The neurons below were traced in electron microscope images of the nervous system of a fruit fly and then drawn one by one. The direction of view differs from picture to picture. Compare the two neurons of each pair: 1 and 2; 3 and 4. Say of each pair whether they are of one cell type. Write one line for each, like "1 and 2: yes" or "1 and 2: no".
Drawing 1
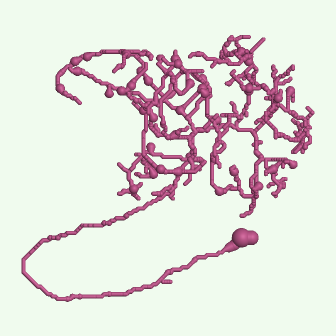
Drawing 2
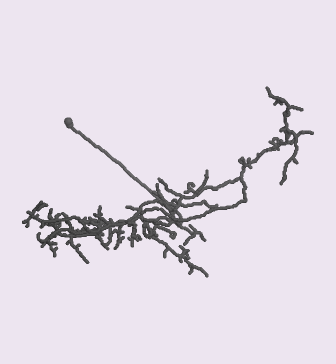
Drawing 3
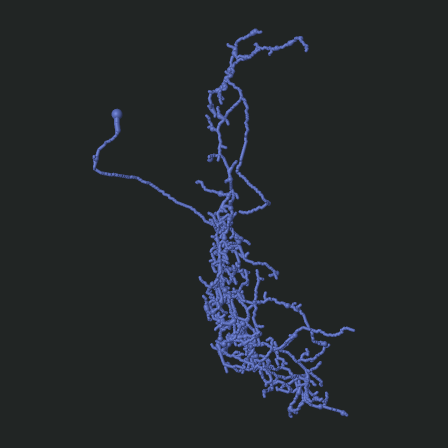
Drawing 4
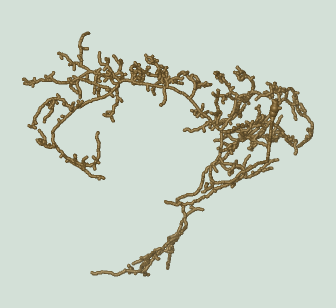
1 and 2: no
3 and 4: no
